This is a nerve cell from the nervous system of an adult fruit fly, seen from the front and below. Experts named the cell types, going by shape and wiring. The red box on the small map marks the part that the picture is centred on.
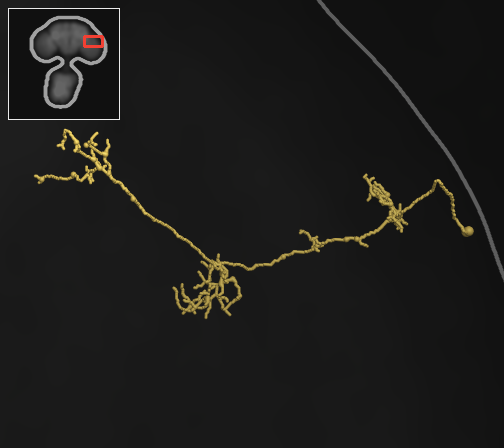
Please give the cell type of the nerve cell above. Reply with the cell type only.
TmY4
